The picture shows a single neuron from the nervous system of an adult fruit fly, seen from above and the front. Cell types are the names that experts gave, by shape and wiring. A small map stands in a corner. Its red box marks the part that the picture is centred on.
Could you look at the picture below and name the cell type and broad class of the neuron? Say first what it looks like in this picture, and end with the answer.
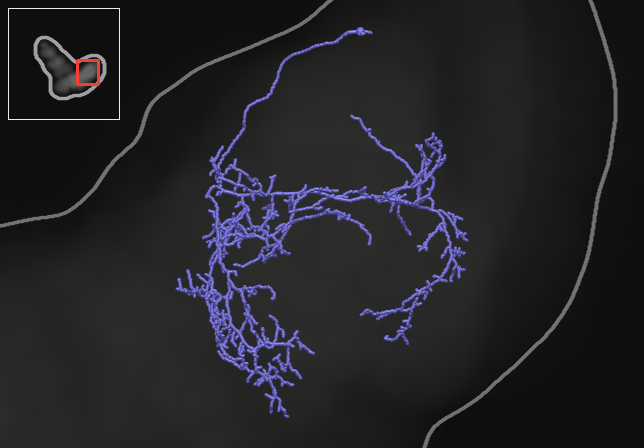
The cell body is at the top of the picture. The picture shows dozens of branch ends. The cell type is SMP596. Its broad class is central-brain intrinsic neuron.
